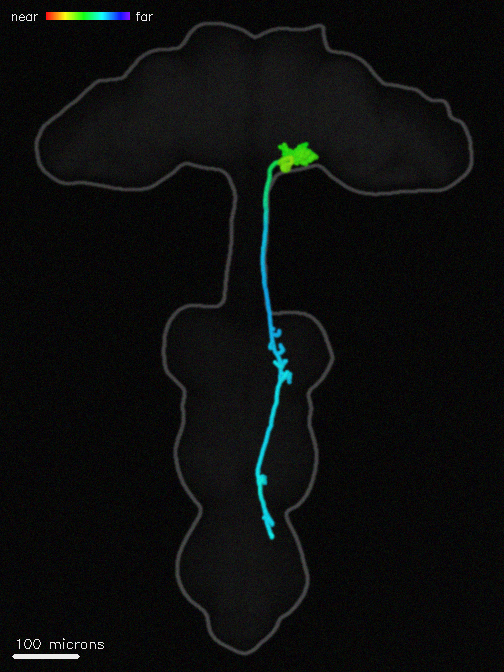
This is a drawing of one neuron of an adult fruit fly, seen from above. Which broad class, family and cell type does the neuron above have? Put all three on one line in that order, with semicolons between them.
descending neuron; DNp; DNp15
